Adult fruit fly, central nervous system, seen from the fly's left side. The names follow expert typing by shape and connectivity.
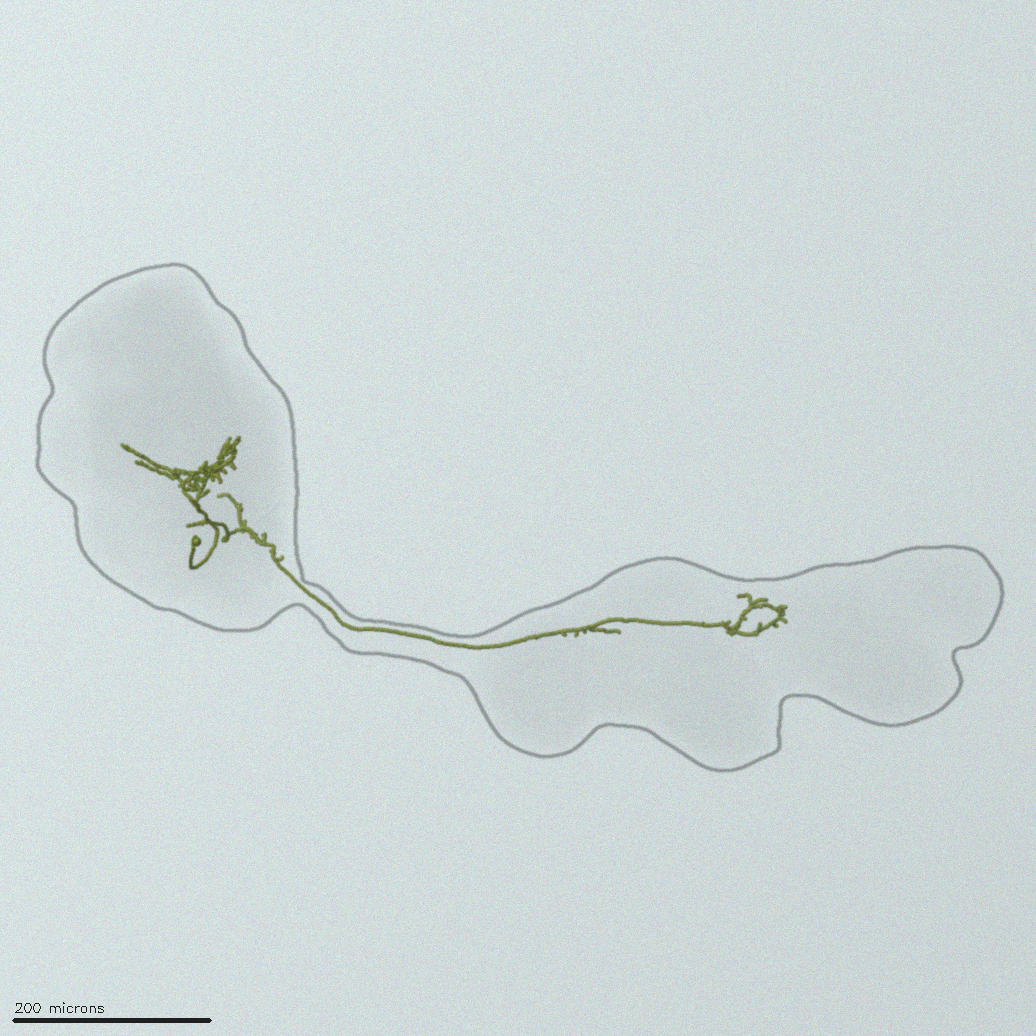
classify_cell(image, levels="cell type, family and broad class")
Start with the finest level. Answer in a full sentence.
Type DNg36_a of hemilineage LB7, a descending neuron.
